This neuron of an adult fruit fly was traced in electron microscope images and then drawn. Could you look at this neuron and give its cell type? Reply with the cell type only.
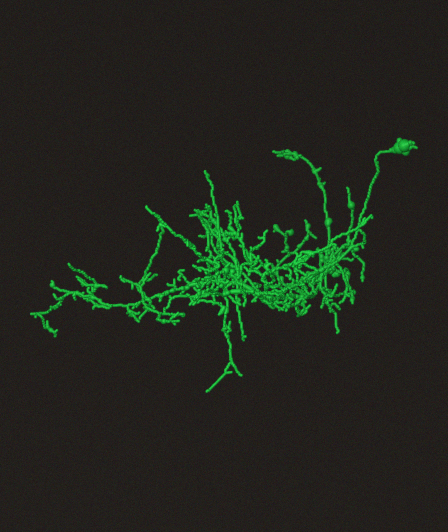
IN11A002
